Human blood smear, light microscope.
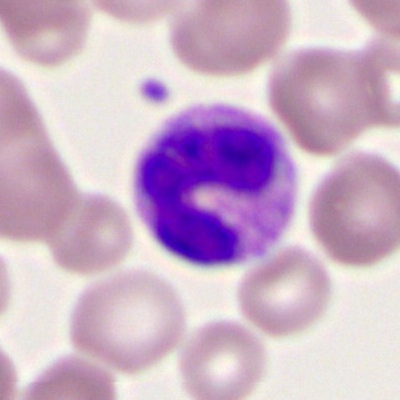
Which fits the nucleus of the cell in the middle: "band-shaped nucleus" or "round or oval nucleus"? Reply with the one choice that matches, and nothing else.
Band-shaped nucleus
